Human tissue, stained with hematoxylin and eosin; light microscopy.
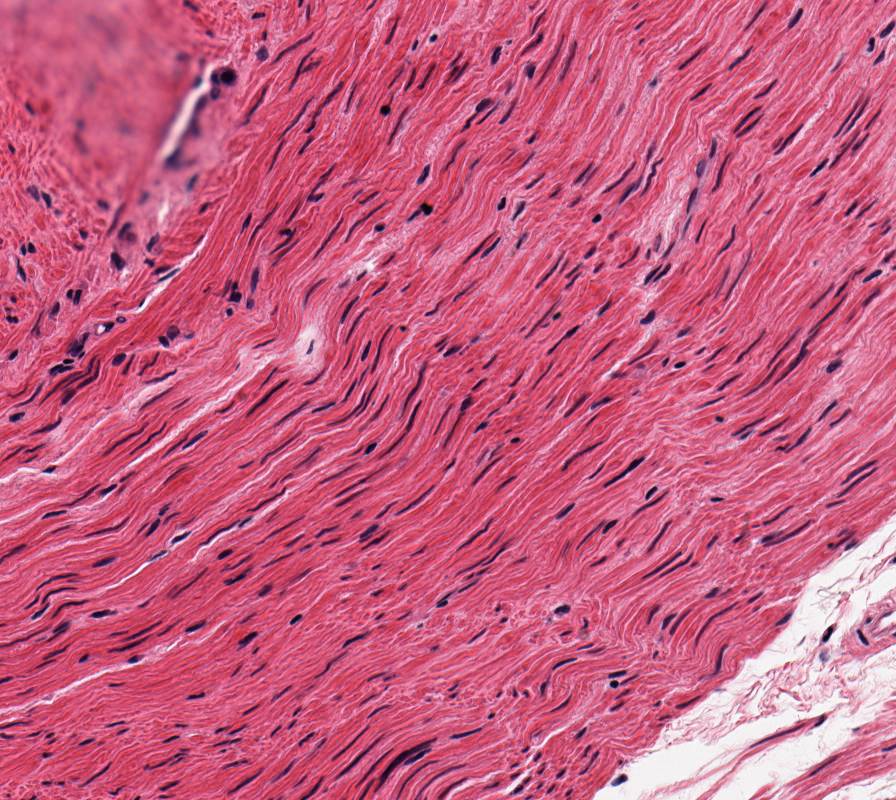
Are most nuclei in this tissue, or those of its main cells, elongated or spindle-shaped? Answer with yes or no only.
Yes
